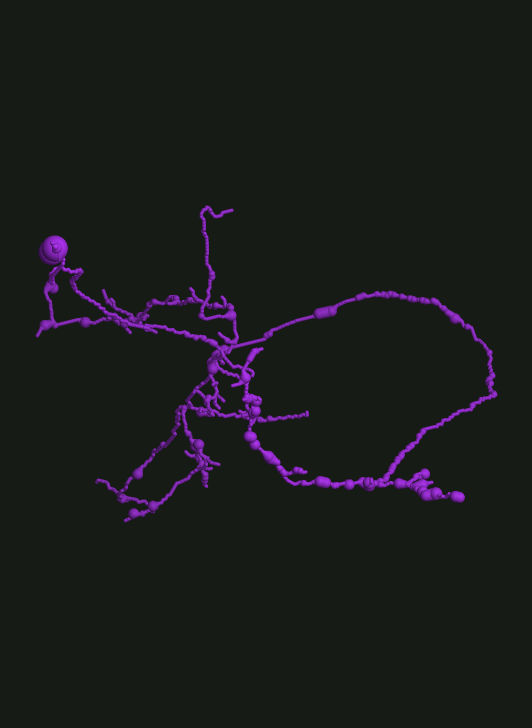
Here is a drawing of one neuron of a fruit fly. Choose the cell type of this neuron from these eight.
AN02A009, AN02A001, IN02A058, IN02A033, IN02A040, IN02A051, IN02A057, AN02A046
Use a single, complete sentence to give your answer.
Classified by cell type, this neuron is IN02A051.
